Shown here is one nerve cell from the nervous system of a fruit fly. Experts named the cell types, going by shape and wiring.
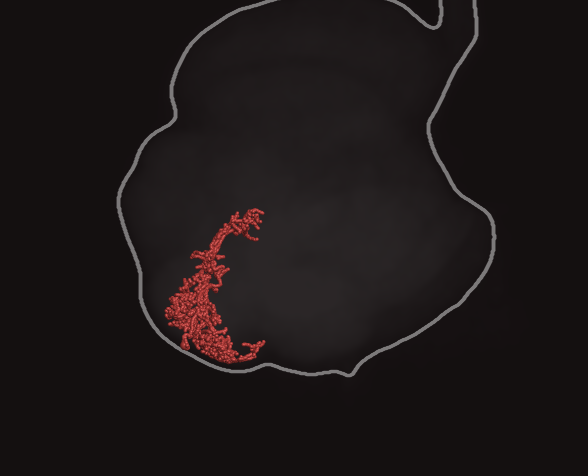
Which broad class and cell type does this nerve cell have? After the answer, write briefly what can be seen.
Its broad class is central-brain intrinsic neuron. It is of cell type SMP050. In this view it is taller than it is wide.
